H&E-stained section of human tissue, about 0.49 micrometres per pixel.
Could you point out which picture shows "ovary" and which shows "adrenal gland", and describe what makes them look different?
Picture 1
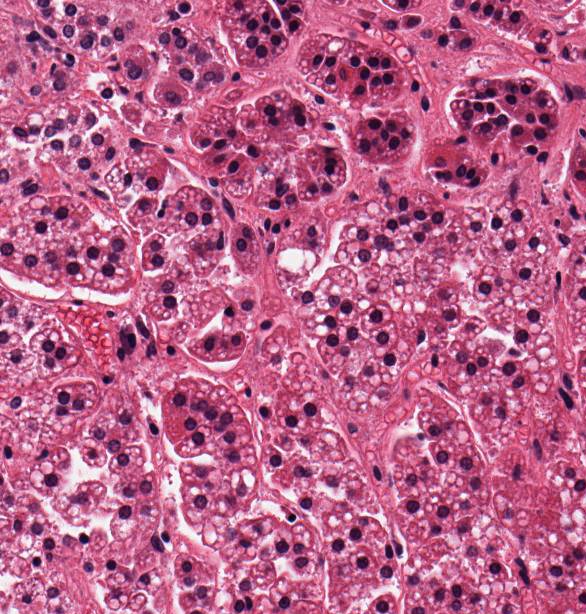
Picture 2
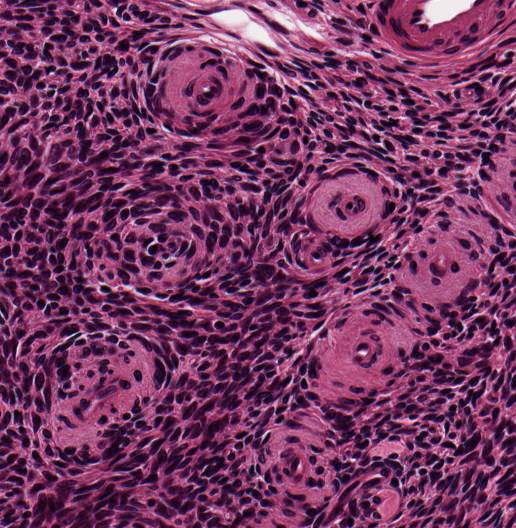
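Adrenal gland: picture 1. Ovary: picture 2. Adrenal gland: rounded nests and short cords separated by thin septa, with no central lumens. Ovary: dense sheet of closely packed cells, numerous round concentric whorls throughout, cells curving around each whorl like onion layers.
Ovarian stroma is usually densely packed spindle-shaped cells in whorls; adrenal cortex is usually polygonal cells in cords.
Adrenal gland cytoplasm: mostly pale and foamy with many small clear vacuoles; some nests in the upper part pinker and less vacuolated. Ovary cells between whorls: oval to spindle-shaped dark nuclei, scant cytoplasm.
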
